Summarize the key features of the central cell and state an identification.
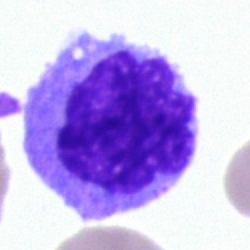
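Take your time with the nucleus first: its outline is irregular and indented, and it lies off-centre toward the right side of the cell. A moderate rim of pale lavender-blue cytoplasm surrounds it, widest on the left. This central cell is a monocyte.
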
